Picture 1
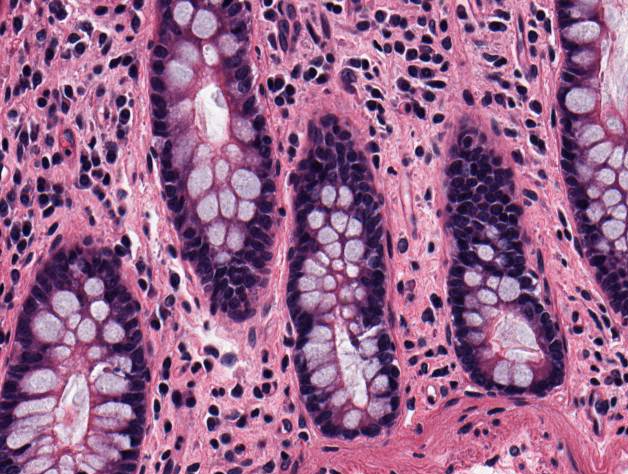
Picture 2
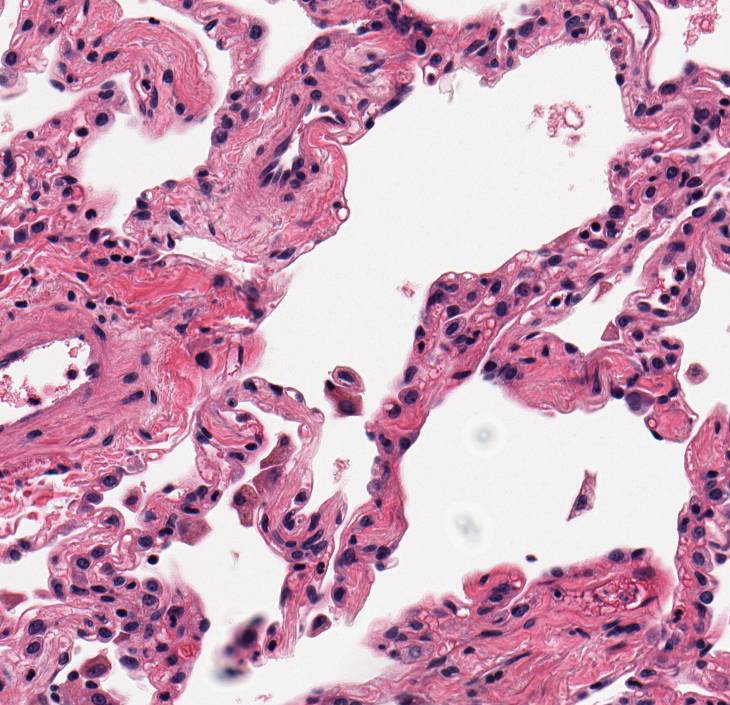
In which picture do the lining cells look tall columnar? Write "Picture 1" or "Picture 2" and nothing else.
Picture 1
